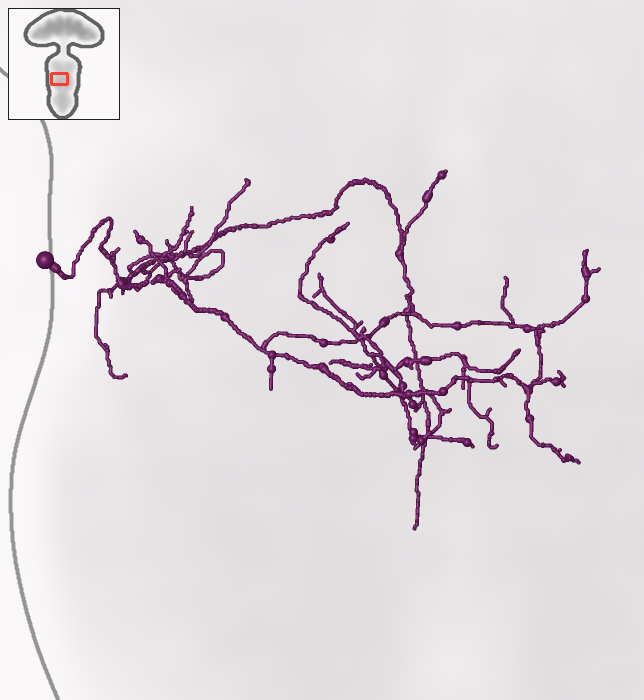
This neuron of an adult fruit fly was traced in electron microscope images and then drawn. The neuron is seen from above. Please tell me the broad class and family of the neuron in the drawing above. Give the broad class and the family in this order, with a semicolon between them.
nerve-cord intrinsic neuron; hemilineage 17A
